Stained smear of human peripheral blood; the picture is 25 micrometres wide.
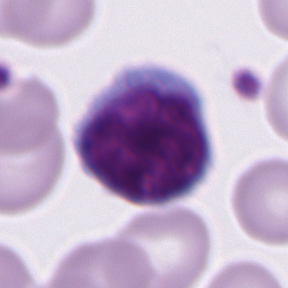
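Typical lymphocyte at the centre of a stained peripheral blood smear. The cell is roughly round and about 12 micrometres across. Its round nucleus, about 11 micrometres across, fills about 80% of the cell's area. The chromatin is coarse and clumped, with darker patches. The cytoplasm that can be seen has no granules and no vacuoles.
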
